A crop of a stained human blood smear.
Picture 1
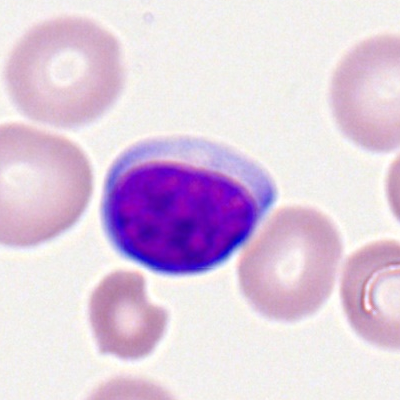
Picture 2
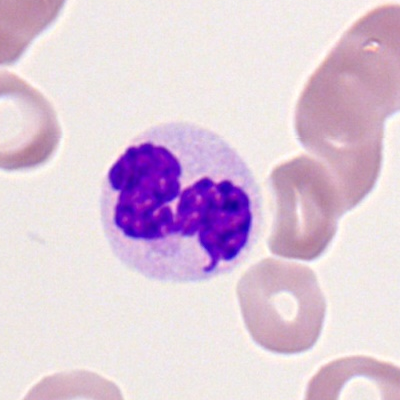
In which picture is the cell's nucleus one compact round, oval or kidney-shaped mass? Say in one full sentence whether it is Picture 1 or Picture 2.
An undivided, compact round, oval or kidney-shaped nucleus is found in the cell of picture 1.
